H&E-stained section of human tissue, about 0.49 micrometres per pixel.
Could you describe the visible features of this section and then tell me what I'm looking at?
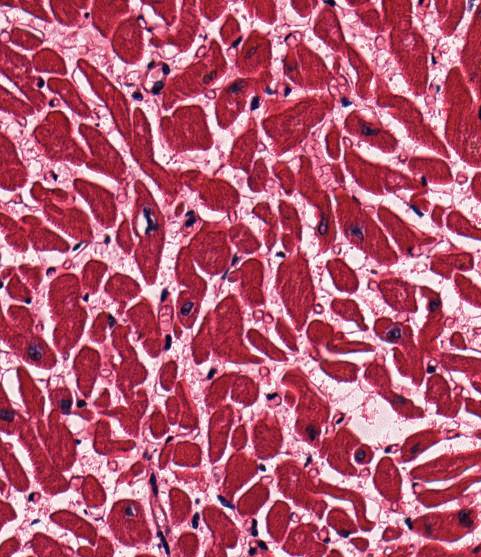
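The fibre profiles are irregular and angular rather than uniformly round, and their cytoplasm stains deep red with eosin. Nuclei, where present in a fibre, lie centrally. Small dark elongated nuclei are scattered between the fibres. This is the left ventricle of the heart.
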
